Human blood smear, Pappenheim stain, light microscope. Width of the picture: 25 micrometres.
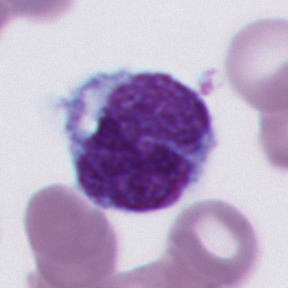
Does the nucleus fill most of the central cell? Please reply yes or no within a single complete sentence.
Yes, it is a narrow rim of cytoplasm that surrounds the nucleus.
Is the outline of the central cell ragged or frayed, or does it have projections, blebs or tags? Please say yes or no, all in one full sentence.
Yes, the edge of this particular cell is rough.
